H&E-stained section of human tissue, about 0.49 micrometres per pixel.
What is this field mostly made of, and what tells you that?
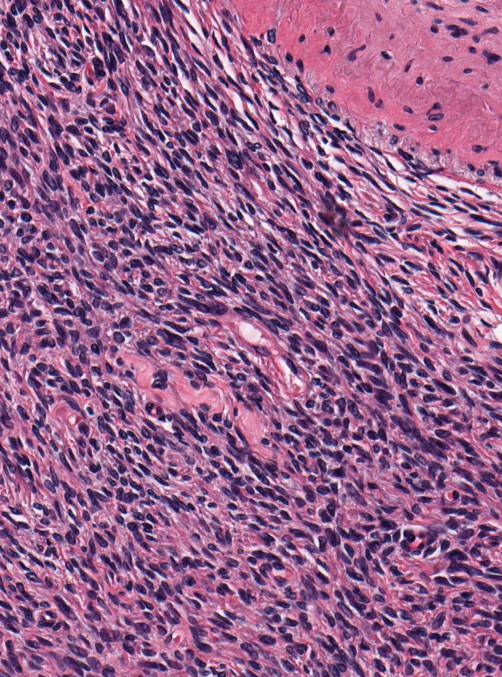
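Ovarian cortex. First, densely packed spindle cells in interlacing fascicles fill most of the field, fitting cortex rather than the looser ovarian medulla.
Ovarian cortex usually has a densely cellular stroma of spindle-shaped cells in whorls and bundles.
Second, the nuclei are dark, elongated to oval, with scant cytoplasm and indistinct cell borders. Third, no epithelium or glands are present.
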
